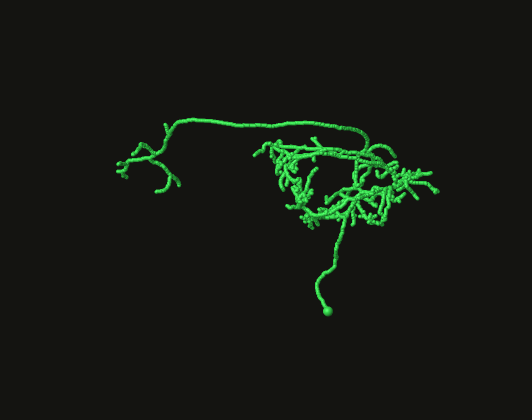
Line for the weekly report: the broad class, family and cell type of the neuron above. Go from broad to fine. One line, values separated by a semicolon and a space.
central-brain intrinsic neuron; hemilineage DM4_dorsal; pC1_15c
